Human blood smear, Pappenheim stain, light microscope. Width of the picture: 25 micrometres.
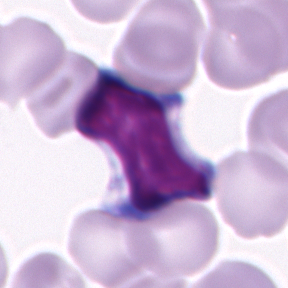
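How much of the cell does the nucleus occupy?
Almost the whole cell.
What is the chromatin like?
Dense, dark purple and coarsely streaked.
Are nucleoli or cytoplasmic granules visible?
Neither can be seen.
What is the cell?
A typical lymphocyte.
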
